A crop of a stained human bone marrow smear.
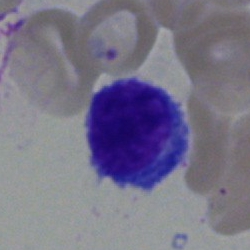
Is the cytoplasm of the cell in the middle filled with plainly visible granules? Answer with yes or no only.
No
